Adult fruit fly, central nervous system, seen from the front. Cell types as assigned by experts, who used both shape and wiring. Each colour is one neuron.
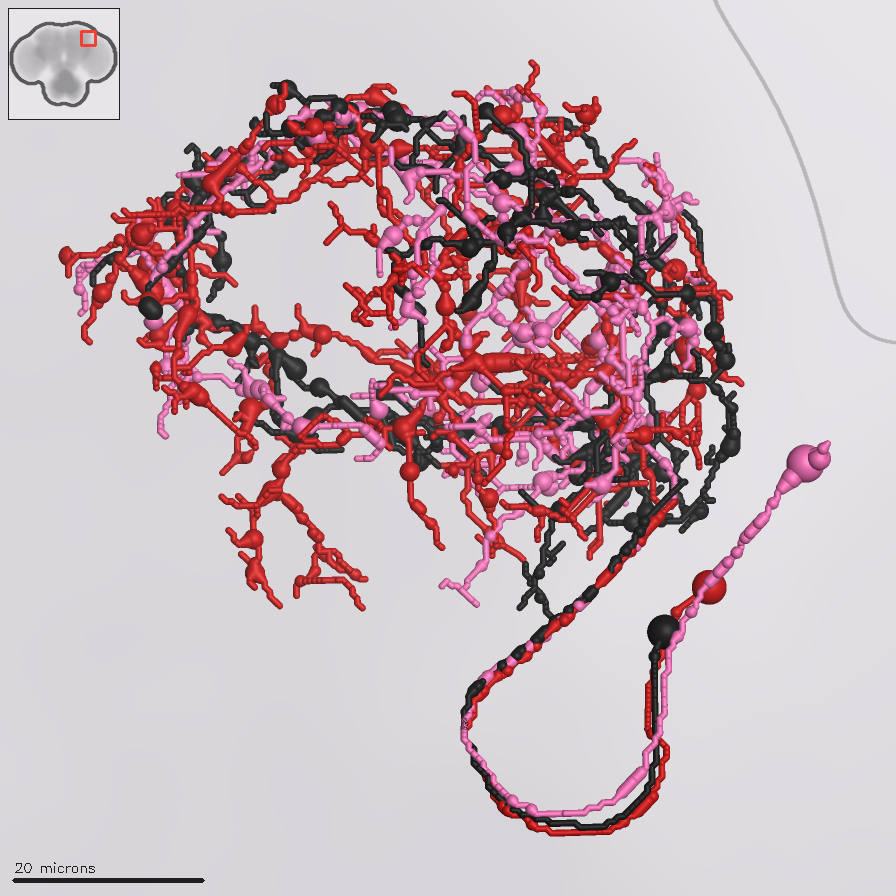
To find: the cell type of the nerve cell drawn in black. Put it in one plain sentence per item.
The cell type is CB1619.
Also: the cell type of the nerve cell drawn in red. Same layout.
The cell type is CB1927.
